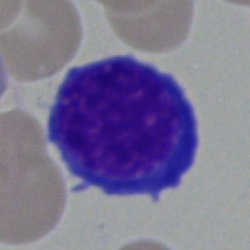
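Proerythroblast, at the centre of the bone marrow smear. It's roughly round, and the nucleus fills almost the whole cell. You won't find any granules in the cytoplasm. Note the small pointed tags sticking out from its lower edge.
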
